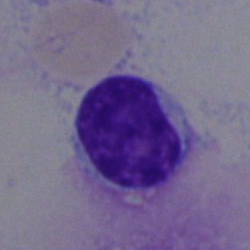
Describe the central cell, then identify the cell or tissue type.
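Look first at the nucleus, which fills most of the cell. Its chromatin is dark purple and clumped, with small lighter patches between. The cytoplasmic rim is slightly wider on the right than the left, and shows no granules. This is a lymphocyte.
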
